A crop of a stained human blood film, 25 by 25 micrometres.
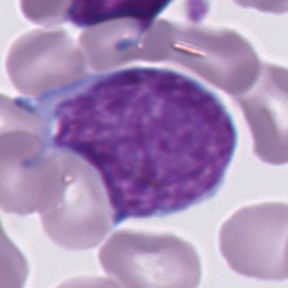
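Myeloblast, centre of a stained peripheral blood smear. Nucleus about 16 by 13 micrometres. Cytoplasm a scant pale blue rim, mostly on the left of the nucleus, with thin wispy strands reaching left between the red cells. No granules or vacuoles visible in the cytoplasm.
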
